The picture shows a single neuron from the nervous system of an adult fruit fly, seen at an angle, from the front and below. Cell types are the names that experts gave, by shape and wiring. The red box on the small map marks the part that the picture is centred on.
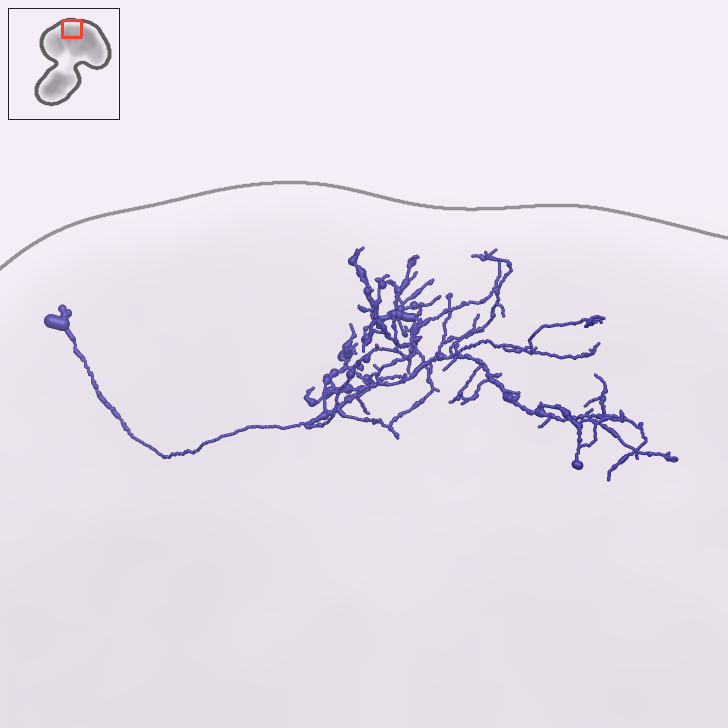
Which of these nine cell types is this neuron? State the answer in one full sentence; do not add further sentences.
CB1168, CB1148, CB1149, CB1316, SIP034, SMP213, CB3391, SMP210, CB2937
The neuron is a member of cell type CB1316.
